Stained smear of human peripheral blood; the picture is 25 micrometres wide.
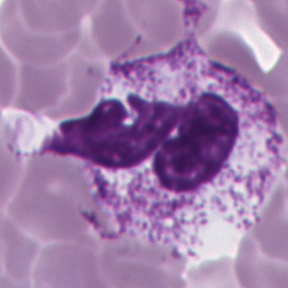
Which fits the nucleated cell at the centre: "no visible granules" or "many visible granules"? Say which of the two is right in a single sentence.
The cytoplasm of this cell holds many visible granules.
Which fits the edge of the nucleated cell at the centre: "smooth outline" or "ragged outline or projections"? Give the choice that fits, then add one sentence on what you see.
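Ragged outline or projections. The outline of the cell is irregular and ragged.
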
